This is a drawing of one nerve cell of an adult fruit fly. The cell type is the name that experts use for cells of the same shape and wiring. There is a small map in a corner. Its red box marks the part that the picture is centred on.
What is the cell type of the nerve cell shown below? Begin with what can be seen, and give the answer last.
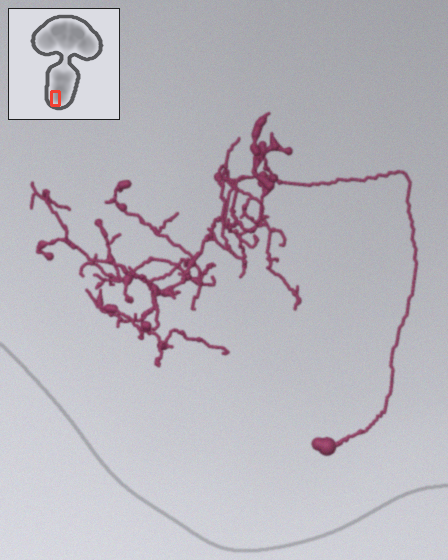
It is in the nerve cord and does not reach the brain. Its cell body lies at the lower right of the picture. The picture shows dozens of branch ends. It is a nerve-cord intrinsic neuron. Its cell type is IN14A110.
